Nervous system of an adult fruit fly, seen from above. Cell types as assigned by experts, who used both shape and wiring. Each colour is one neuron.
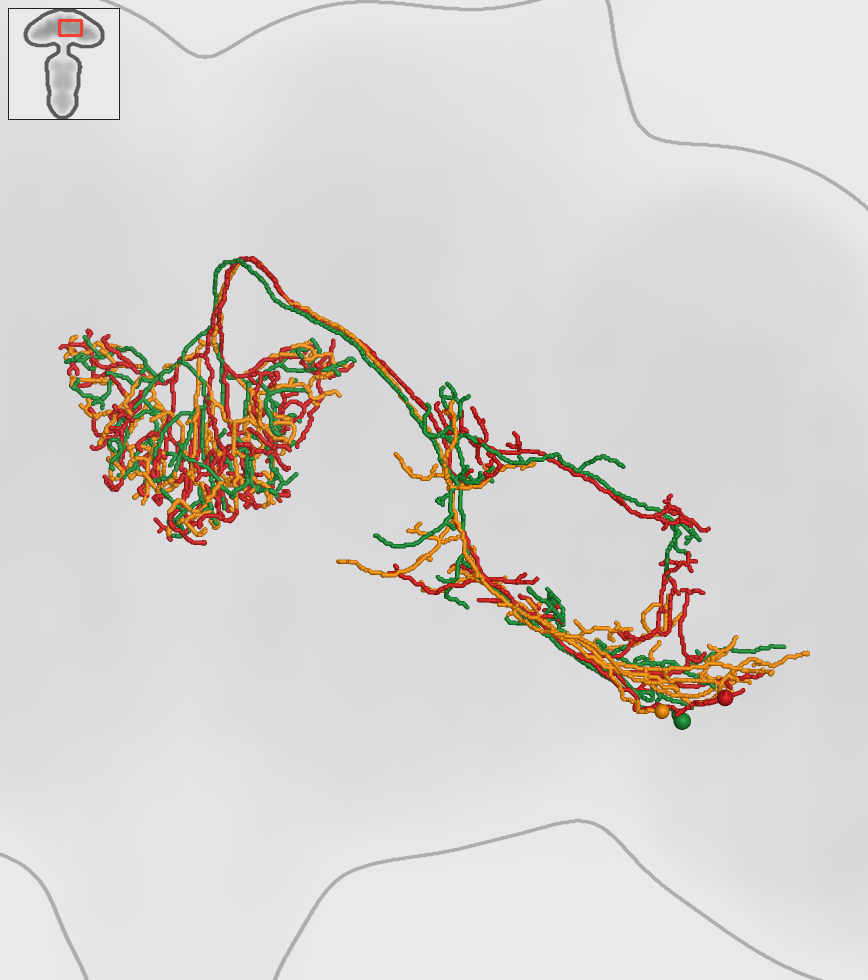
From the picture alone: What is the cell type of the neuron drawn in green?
FB2J_c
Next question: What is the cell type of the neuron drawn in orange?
FB2H_a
